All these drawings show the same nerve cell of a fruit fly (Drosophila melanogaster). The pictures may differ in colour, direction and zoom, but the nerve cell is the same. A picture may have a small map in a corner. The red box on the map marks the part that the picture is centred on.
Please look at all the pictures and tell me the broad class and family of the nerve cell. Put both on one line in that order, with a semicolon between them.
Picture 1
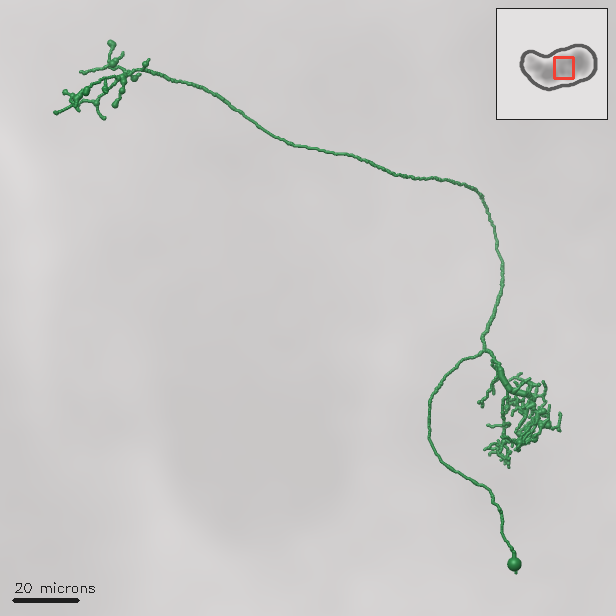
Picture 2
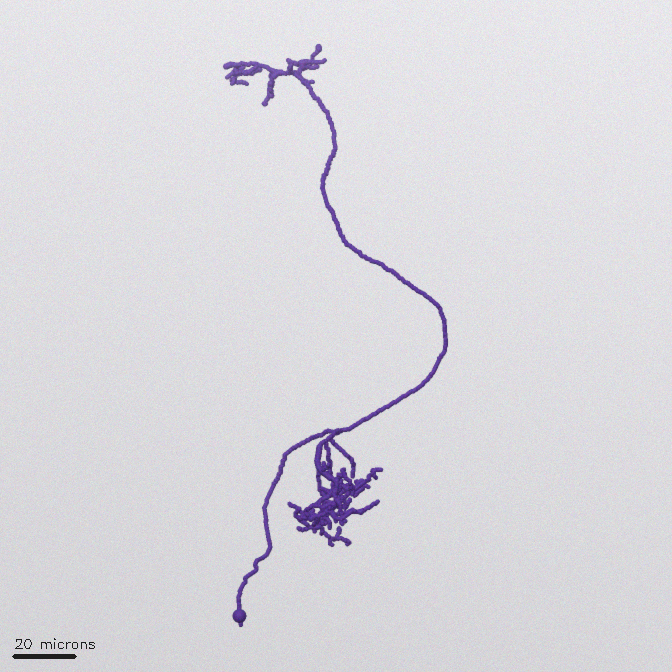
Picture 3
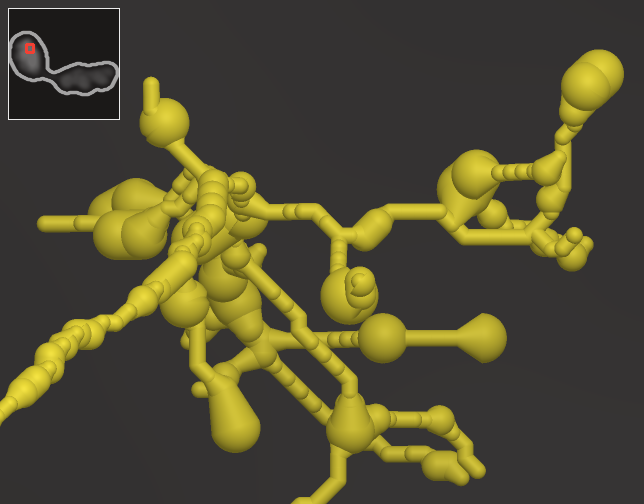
central-brain intrinsic neuron; hemilineage ALv1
